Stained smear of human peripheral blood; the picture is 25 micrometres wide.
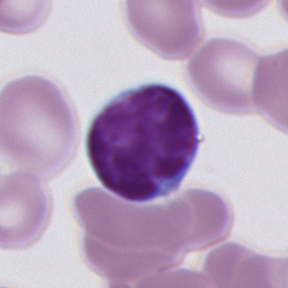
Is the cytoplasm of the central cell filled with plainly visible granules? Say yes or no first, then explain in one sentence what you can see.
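No. No granules are seen in the cytoplasm.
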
